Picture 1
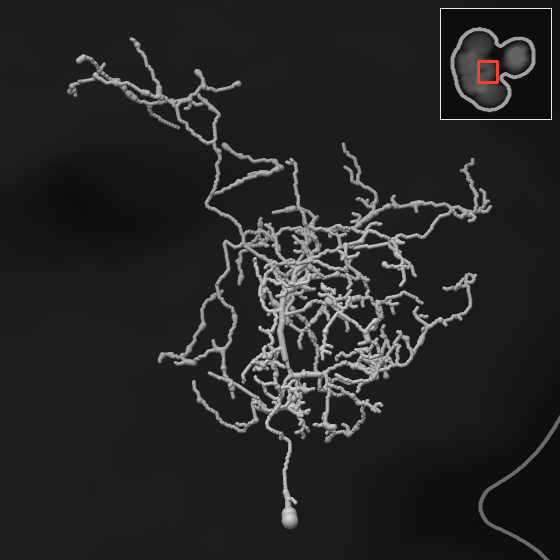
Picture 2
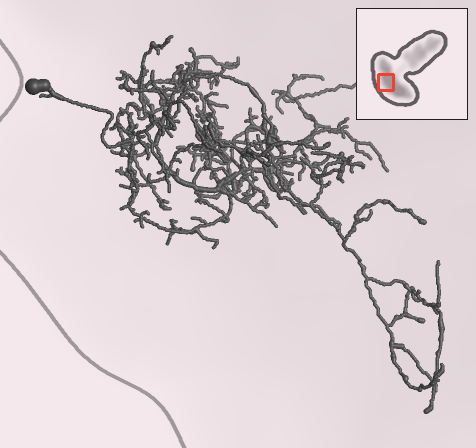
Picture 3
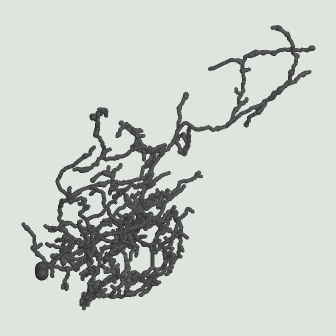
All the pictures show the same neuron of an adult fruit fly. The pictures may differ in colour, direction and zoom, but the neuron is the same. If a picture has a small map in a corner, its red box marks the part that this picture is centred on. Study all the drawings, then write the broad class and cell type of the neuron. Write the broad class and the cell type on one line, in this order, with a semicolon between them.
central-brain intrinsic neuron; GNG187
